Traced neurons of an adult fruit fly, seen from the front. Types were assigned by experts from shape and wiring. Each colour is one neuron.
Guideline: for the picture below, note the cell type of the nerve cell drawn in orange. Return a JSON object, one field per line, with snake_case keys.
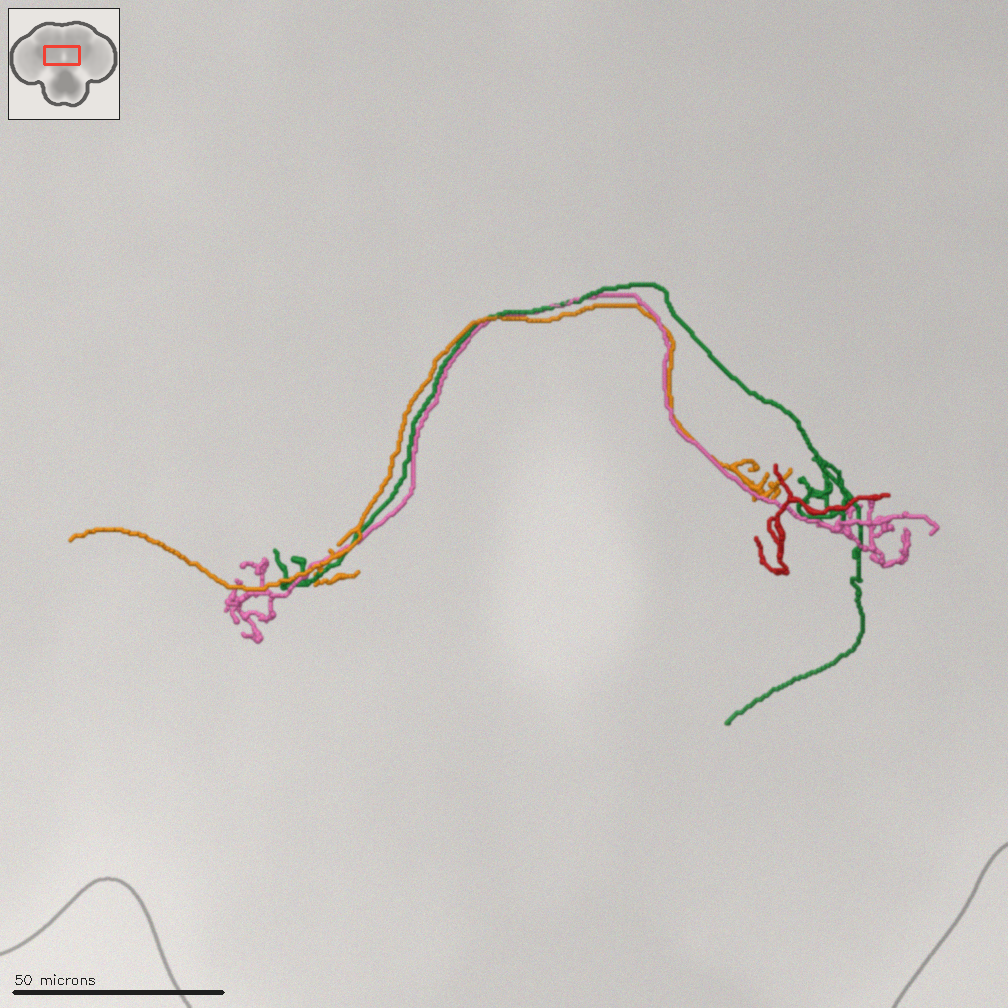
{
 "cell_type": "ORN_VA7m"
}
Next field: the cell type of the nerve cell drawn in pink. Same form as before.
{
 "cell_type": "ORN_VA5"
}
